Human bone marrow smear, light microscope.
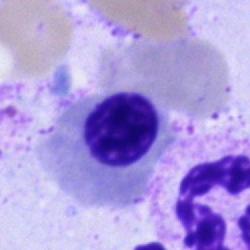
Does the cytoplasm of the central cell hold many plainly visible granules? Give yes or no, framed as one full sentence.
No, visible granules are absent from the cytoplasm of this cell.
